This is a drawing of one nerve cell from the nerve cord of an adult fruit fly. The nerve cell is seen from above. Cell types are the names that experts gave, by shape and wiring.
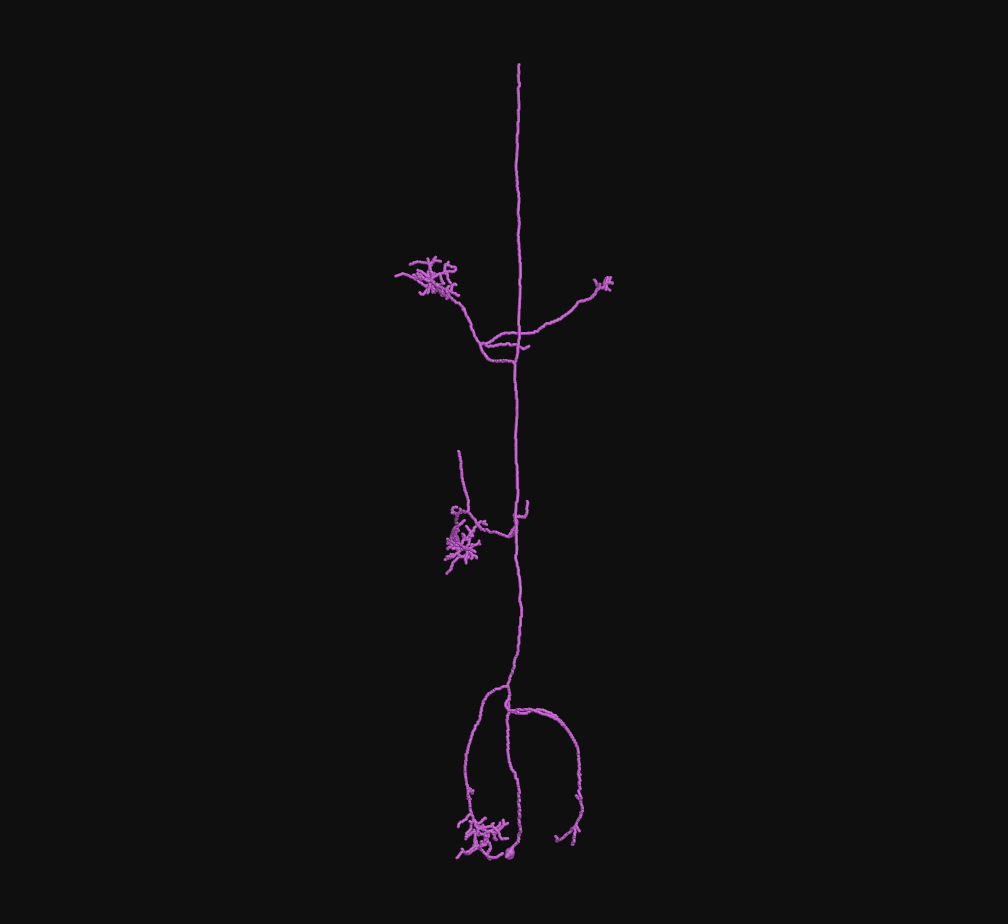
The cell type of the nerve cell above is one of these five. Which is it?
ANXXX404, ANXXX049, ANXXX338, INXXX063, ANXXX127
ANXXX127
